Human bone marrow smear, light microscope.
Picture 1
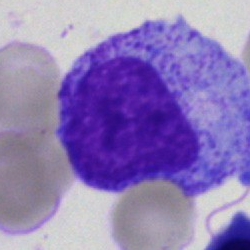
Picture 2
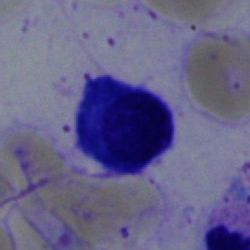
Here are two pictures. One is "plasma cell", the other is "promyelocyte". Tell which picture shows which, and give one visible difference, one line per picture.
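Picture 1 is a promyelocyte. Purple granules are scattered through the cytoplasm.
Picture 2 is a plasma cell. No granules are seen in the cytoplasm.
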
